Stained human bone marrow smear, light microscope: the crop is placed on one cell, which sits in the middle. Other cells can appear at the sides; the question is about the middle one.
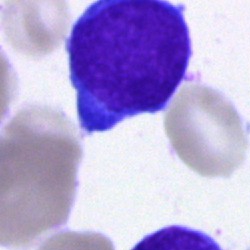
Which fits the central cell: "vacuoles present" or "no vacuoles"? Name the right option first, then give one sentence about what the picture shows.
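No vacuoles. No vacuoles are seen in the cytoplasm.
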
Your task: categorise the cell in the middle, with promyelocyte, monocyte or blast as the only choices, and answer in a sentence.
The cell in the middle of this crop is a blast.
